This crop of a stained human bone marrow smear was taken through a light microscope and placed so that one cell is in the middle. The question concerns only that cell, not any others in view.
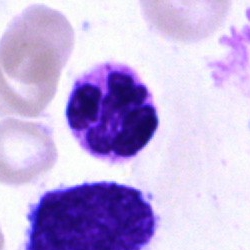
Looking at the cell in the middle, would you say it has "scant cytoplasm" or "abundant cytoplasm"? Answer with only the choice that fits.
Scant cytoplasm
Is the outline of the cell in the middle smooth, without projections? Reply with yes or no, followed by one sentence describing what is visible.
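Yes. The cell has a round, smooth outline.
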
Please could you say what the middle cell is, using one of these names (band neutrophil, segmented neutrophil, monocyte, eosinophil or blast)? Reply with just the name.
segmented neutrophil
